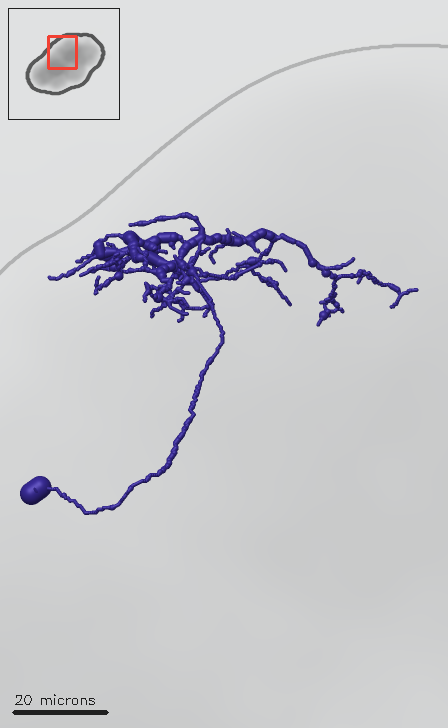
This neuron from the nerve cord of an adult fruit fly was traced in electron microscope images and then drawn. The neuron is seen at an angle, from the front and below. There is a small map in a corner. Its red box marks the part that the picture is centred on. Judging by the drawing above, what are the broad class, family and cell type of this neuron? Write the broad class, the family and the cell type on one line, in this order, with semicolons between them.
nerve-cord intrinsic neuron; hemilineage 03B; IN03B077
